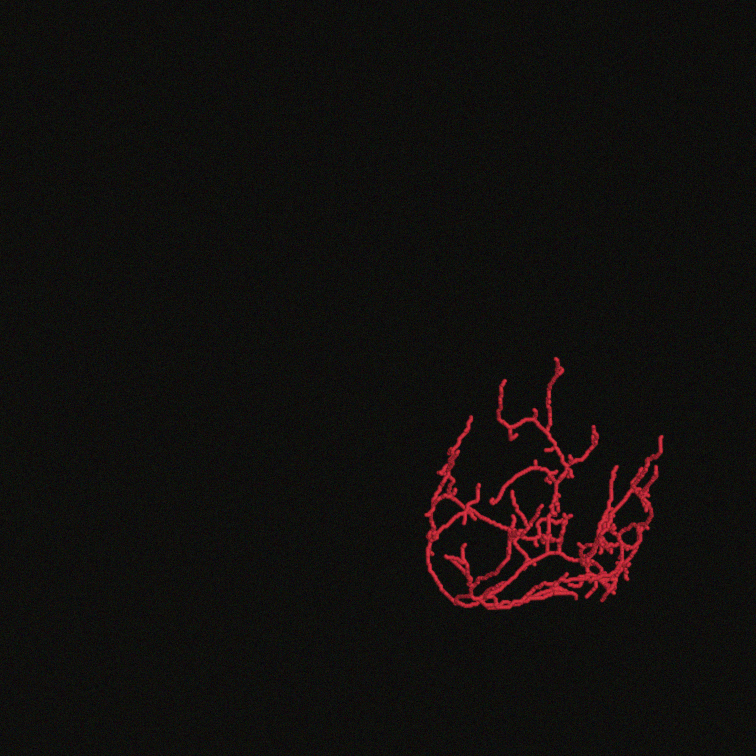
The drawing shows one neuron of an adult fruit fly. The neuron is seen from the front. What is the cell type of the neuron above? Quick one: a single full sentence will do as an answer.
This neuron has been assigned cell type IN01B027_d.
